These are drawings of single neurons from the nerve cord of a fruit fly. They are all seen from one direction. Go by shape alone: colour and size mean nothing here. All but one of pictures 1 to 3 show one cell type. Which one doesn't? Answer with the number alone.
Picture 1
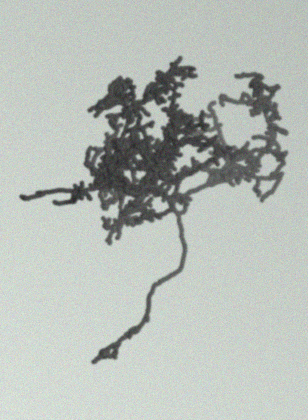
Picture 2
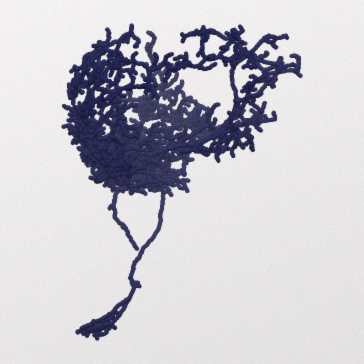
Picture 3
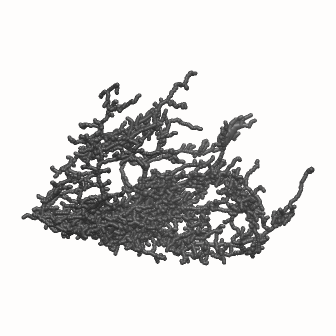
1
